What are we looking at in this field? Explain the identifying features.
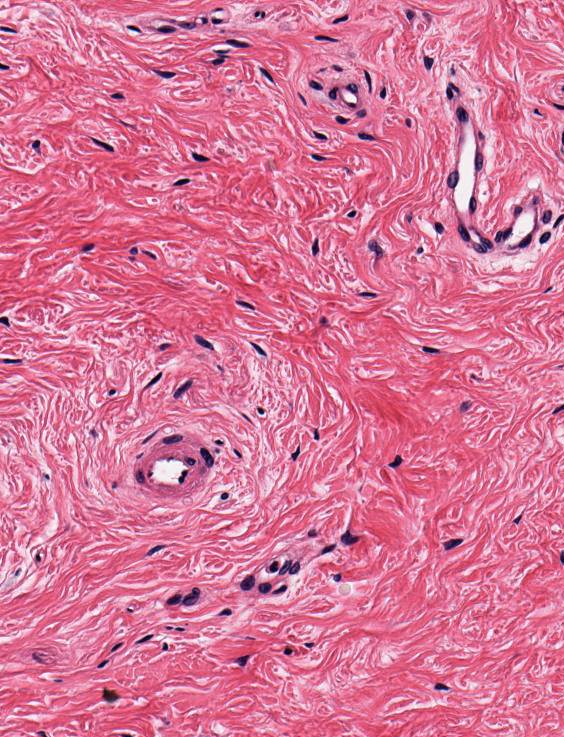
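Answer: dense connective tissue. First check: the whole field is pink collagenous stroma, with no epithelium anywhere.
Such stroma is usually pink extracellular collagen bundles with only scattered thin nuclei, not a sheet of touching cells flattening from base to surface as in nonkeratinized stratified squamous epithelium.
Second check: the bundles here are wavy and interlace in haphazard directions.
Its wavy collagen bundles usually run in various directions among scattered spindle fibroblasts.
Third check: the nuclei are sparse, widely spaced, small, dark and spindle-shaped, as in fibroblasts.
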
